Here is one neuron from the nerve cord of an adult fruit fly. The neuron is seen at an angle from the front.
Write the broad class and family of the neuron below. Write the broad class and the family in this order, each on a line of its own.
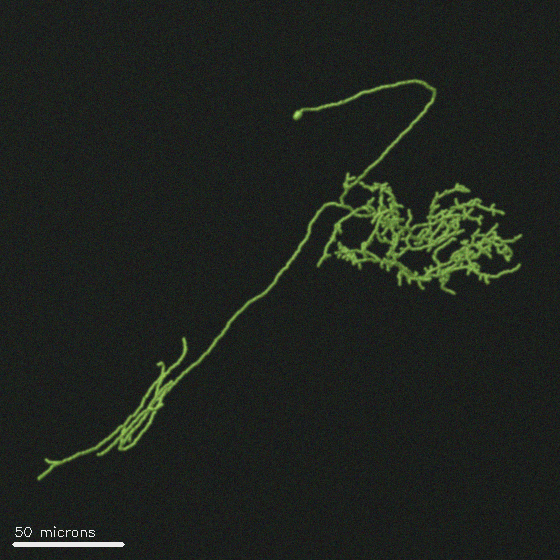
nerve-cord intrinsic neuron
hemilineage 23B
